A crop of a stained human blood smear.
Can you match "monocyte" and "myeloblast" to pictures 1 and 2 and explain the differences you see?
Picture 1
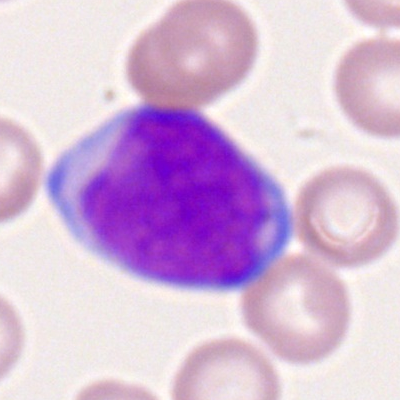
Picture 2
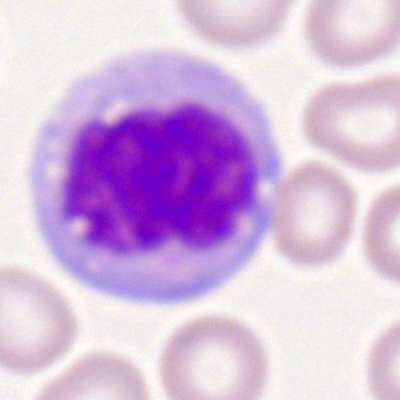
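Picture 1 shows a myeloblast, and picture 2 shows a monocyte. First point, the nucleus: in picture 1 it is a single unlobed mass, while in picture 2 it is irregular and folded yet stays in one mass without splitting into separate lobes.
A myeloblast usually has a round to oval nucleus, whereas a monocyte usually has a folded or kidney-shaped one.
The folded nucleus in picture 2 agrees with the monocyte. Second point, the chromatin: in picture 1 it is mottled, with paler spots scattered through the purple nucleus, and in picture 2 it is dark purple with paler streaks running through it. Third point, the cytoplasm: in picture 1 it is blue, deepest in colour at the outer edge, with the rim widest on the left side, and in picture 2 it is pale grey-blue, with a few small clear spots close to the edge of the nucleus.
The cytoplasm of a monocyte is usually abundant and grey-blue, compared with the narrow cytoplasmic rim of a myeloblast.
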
